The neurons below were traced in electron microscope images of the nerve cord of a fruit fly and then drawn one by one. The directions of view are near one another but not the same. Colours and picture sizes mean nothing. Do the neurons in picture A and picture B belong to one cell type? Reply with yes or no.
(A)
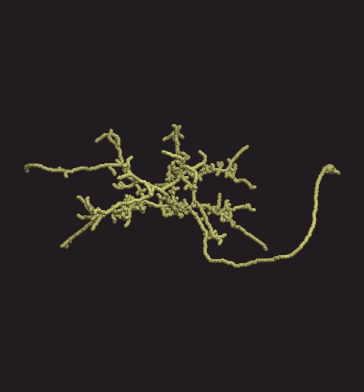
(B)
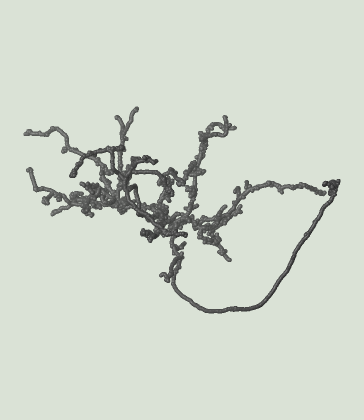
yes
